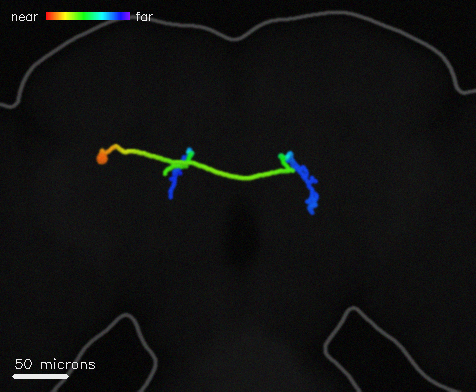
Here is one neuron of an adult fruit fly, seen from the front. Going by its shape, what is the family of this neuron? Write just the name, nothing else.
hemilineage AOTUv3_ventral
